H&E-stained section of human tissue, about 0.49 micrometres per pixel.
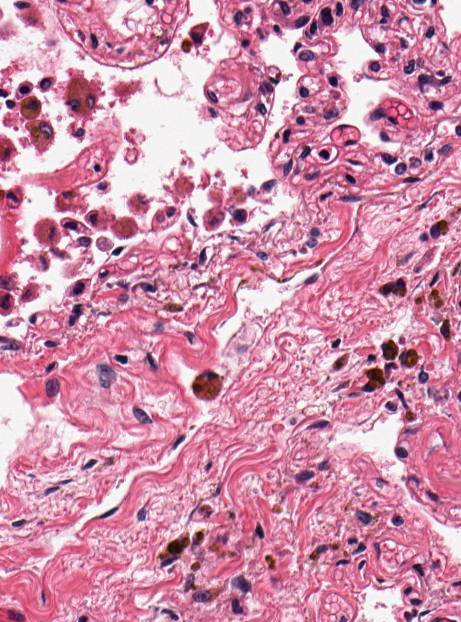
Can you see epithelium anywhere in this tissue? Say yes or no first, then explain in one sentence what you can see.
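Yes. At the upper right the spaces are lined by plump cuboidal cells with rounded dark nuclei.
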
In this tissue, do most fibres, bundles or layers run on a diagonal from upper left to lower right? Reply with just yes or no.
No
